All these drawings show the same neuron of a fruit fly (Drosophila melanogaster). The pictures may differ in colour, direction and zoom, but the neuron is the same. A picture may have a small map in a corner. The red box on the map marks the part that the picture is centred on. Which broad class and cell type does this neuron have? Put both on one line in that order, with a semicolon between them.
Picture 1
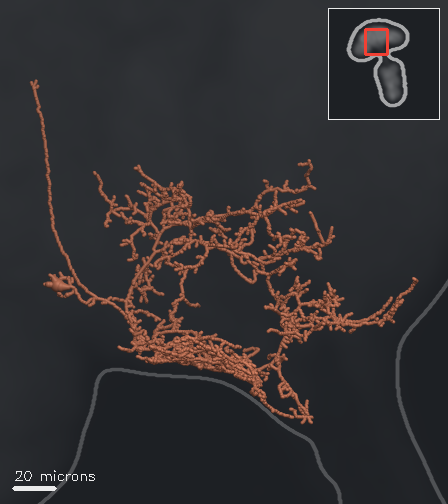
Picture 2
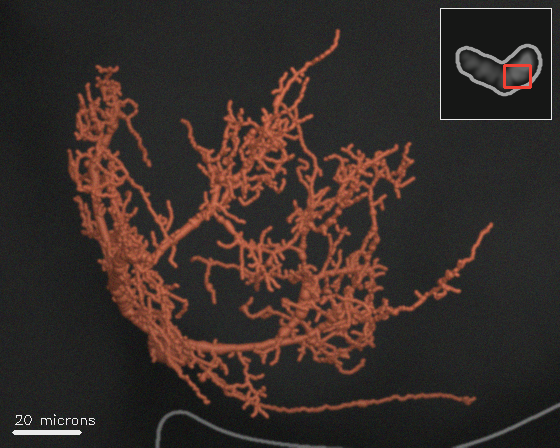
motor neuron of the brain; GNG651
